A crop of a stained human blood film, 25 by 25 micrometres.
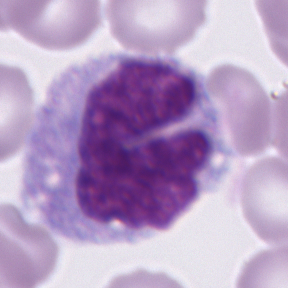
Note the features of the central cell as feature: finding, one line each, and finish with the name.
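Cleft: narrow and pale, running into the nucleus from its right edge
Nucleus: about 15 by 13 micrometres
Cytoplasmic rim: wider on the left of the nucleus than on the right
Granularity: fine and faint
Vacuoles: a few, small and clear
Cell: monocyte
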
